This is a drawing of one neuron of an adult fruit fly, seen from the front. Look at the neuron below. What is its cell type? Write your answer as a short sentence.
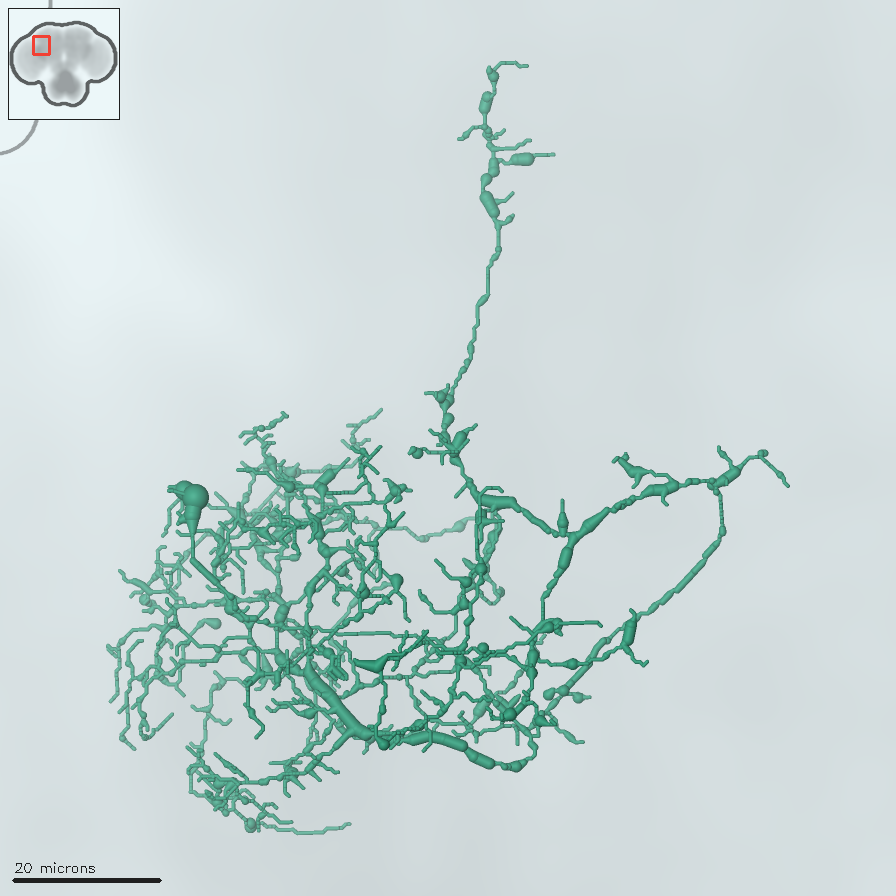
The cell type is AVLP165.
